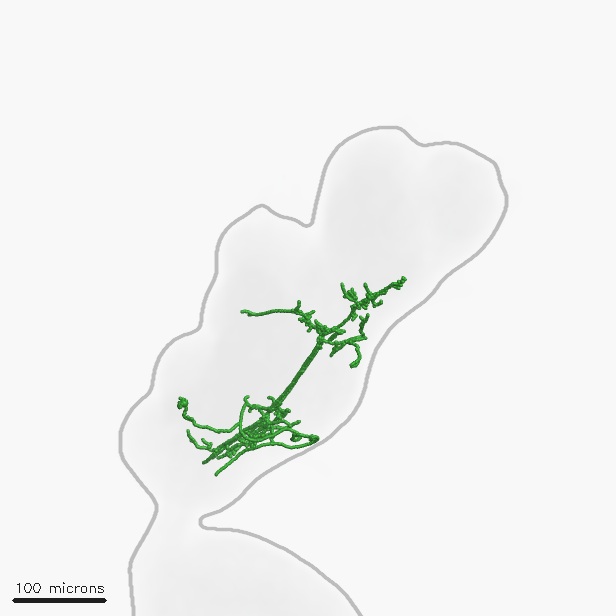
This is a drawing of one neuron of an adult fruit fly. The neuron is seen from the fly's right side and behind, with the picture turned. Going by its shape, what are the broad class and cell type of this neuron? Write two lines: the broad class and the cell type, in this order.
efferent neuron of the nerve cord
ENXXX226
